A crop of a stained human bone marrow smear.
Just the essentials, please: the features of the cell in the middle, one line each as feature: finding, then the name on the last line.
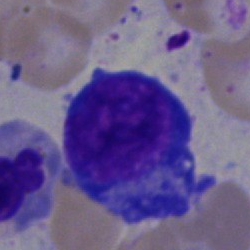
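Cytoplasm amount: scant, widest band below the nucleus
Cytoplasm colour: deep blue
Cytoplasm texture: mottled below the nucleus with small pale spots
Edge: small blunt blebs bulging at the lower right
Name: plasma cell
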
